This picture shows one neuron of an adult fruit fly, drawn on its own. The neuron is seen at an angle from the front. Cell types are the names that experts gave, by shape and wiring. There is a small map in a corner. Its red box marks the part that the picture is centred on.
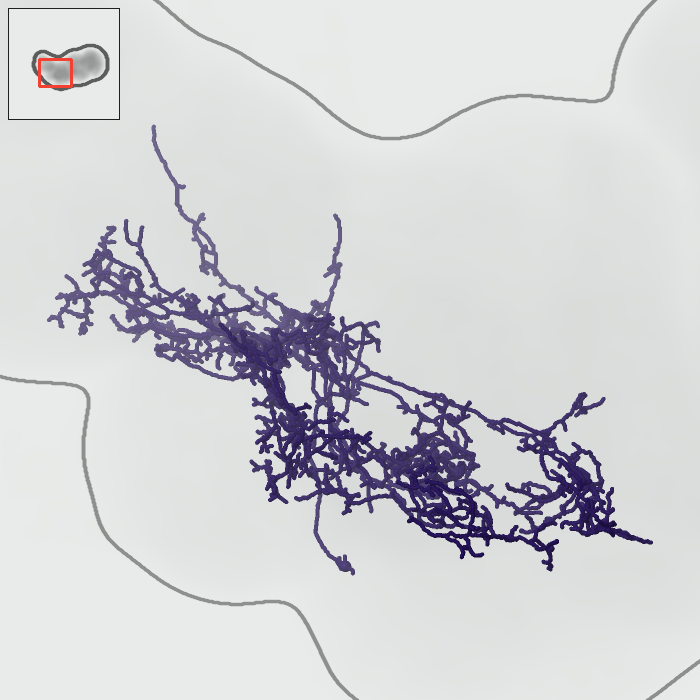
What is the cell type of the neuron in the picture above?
INXXX056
